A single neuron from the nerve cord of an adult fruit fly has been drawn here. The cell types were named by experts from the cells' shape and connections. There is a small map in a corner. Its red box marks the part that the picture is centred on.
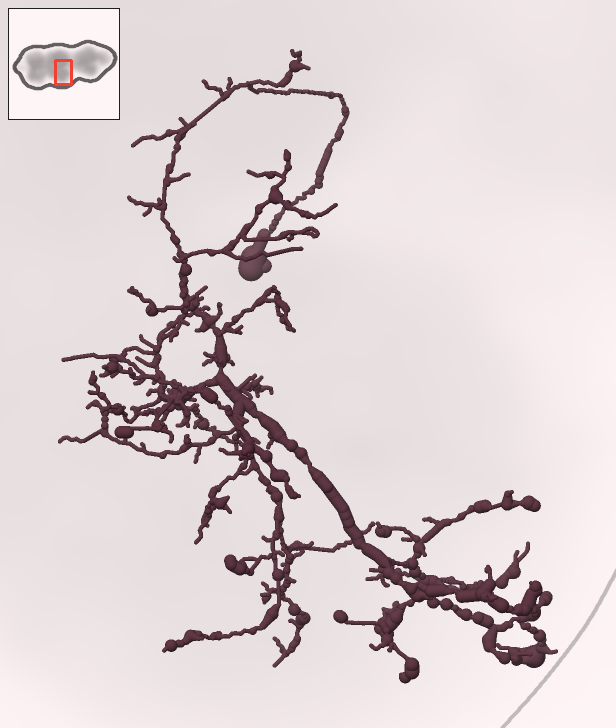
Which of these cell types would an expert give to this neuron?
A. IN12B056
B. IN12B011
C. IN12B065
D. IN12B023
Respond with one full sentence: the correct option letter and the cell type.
Named in option D, IN12B023 is the cell type of the neuron.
